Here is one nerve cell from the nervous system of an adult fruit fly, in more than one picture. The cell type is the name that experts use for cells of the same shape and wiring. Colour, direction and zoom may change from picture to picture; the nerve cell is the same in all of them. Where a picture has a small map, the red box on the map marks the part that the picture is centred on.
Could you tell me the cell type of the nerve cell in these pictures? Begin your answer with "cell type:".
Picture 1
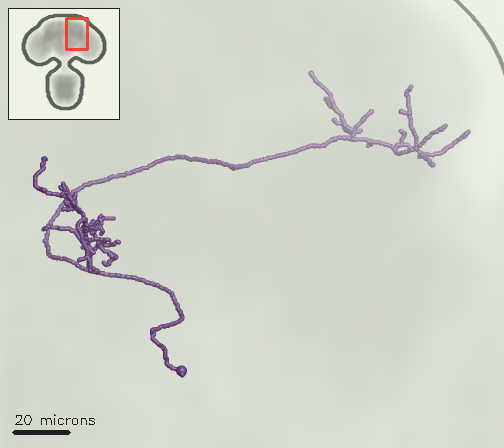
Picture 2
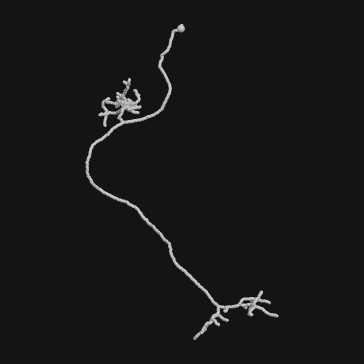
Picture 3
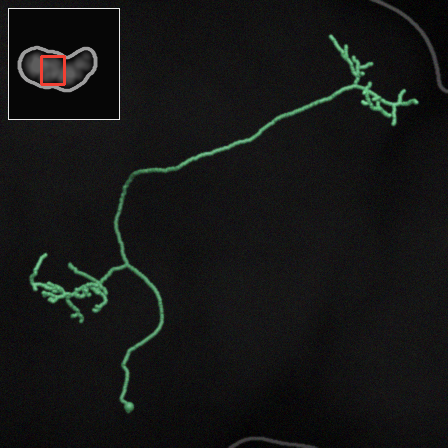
cell type: M_vPNml77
